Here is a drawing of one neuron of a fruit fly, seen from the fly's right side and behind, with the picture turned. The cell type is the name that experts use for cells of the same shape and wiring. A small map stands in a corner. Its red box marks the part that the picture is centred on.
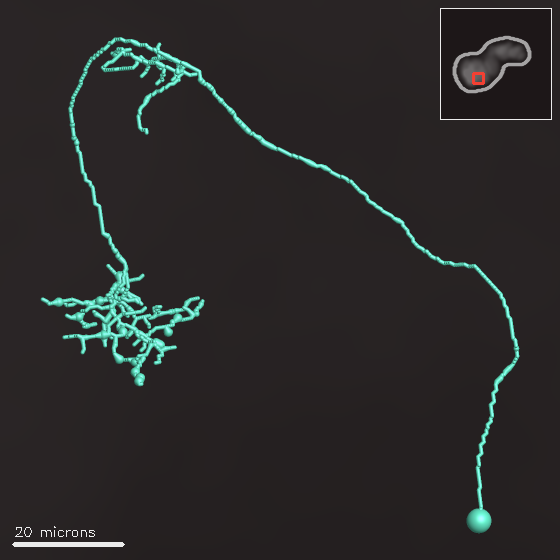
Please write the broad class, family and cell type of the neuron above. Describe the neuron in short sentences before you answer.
The cell body can be seen at the lower right of the picture. By the scale bar it is about 90 microns tall in this view. The picture shows dozens of branch ends. This is a central-brain intrinsic neuron. Its family is called class CX. The cell type is vDeltaB.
